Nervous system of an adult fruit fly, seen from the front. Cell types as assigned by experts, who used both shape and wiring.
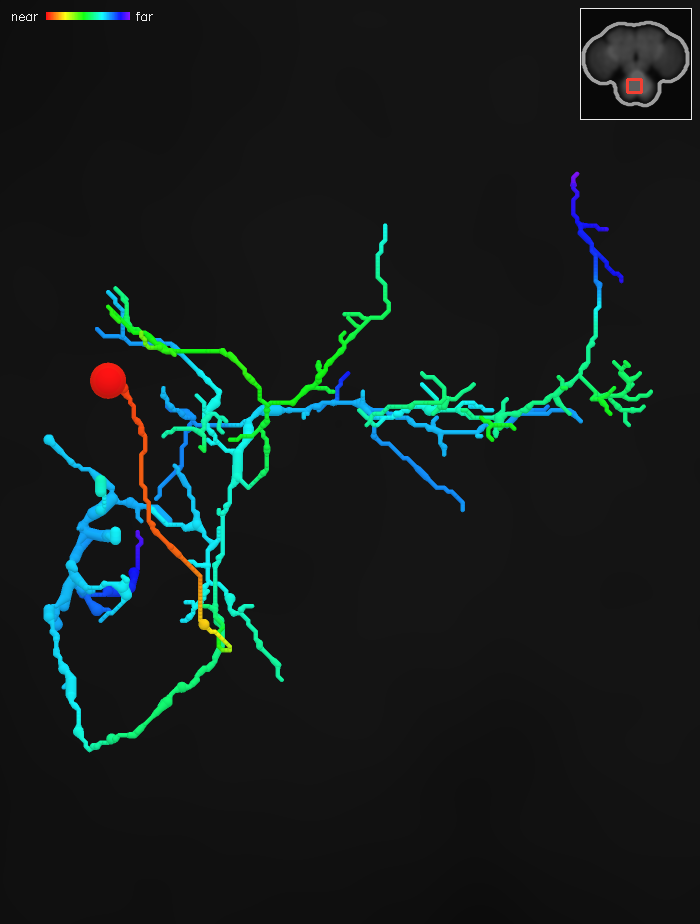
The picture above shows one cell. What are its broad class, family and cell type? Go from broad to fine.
nerve-cord intrinsic neuron; hemilineage 09A; IN09A054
